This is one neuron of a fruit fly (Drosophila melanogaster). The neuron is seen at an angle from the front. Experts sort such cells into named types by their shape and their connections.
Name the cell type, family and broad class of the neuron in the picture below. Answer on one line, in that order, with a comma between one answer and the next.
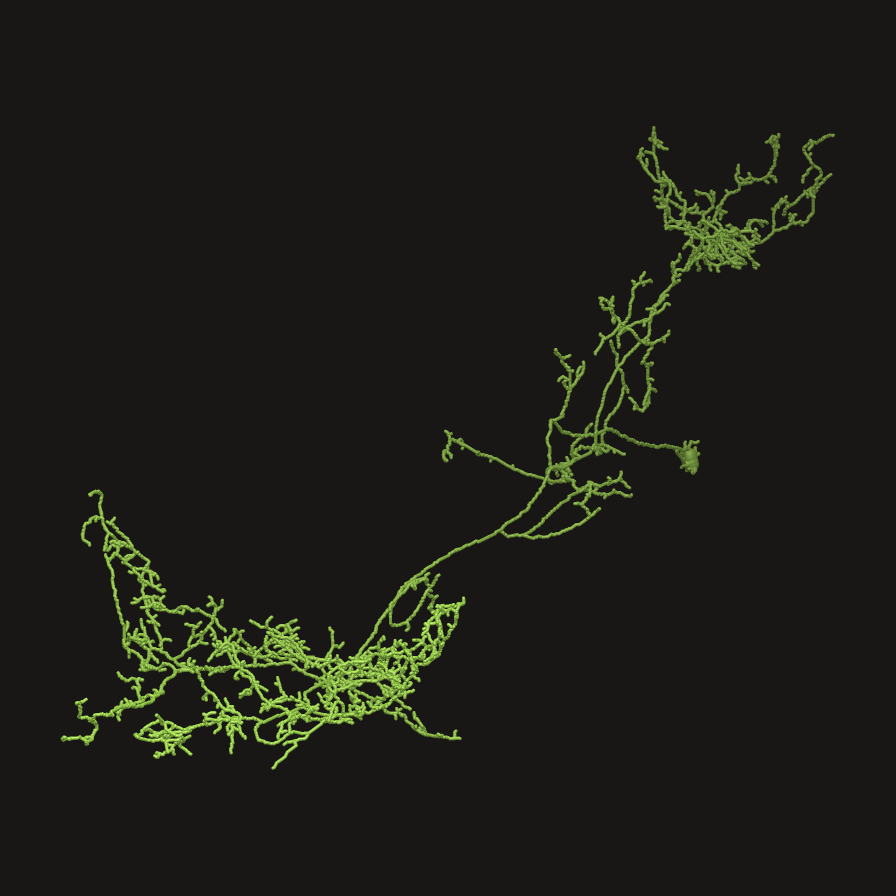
IN05B019, hemilineage 05B, nerve-cord intrinsic neuron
